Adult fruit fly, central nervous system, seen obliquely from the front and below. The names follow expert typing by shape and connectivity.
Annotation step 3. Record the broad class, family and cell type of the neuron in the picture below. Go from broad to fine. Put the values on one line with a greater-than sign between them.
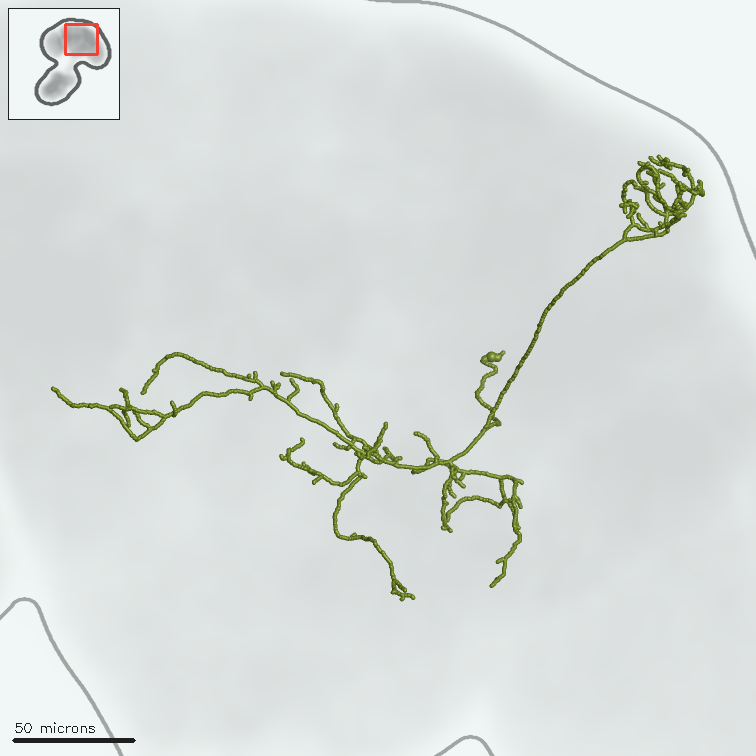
central-brain intrinsic neuron > hemilineage DL1_ventral > AOTU050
